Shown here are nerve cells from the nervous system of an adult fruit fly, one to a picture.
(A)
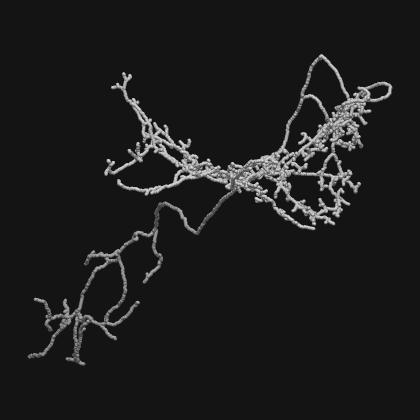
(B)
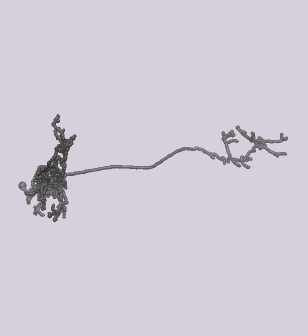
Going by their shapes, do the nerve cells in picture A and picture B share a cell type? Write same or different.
same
